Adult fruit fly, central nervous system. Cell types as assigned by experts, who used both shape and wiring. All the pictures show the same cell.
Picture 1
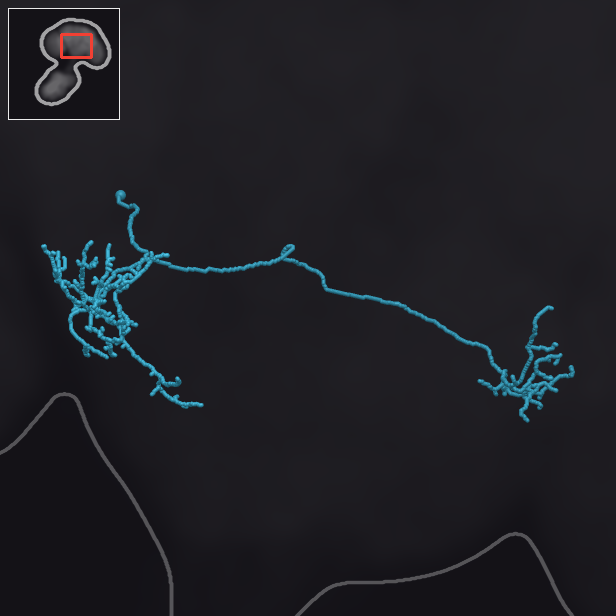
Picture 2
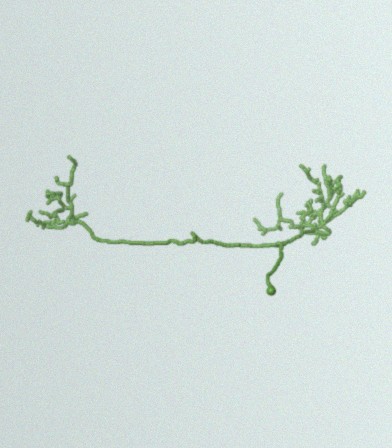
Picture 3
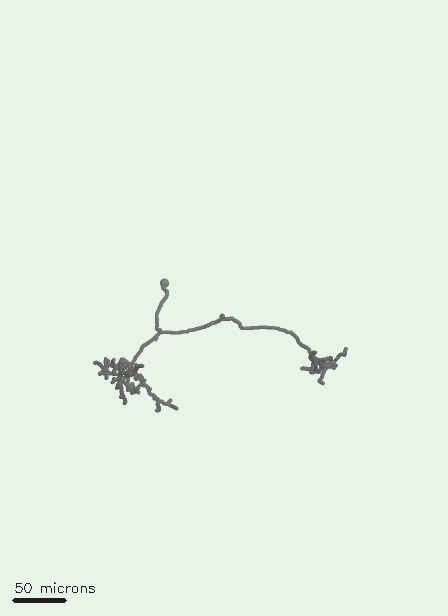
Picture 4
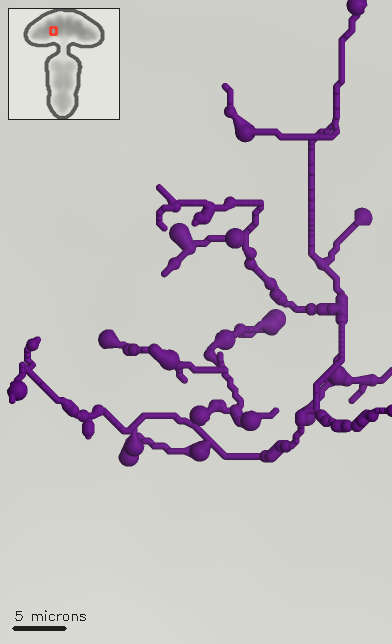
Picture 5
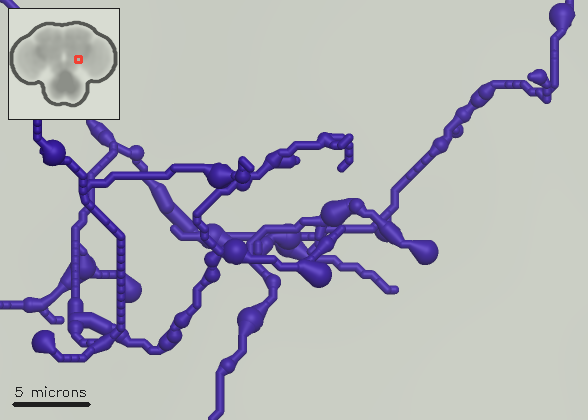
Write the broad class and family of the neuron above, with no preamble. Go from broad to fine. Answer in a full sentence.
A central-brain intrinsic neuron of hemilineage DM6_ventral.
